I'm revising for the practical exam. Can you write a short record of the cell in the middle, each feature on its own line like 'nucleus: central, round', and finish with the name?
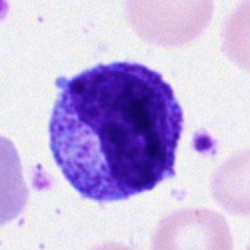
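Nucleus: fills most of the cell, toward the upper right
Cytoplasm: a crescent along the lower left side
Granules: small, reddish-purple, scattered in the cytoplasm
Bleb: small, pale blue, projecting from the upper left edge
Name: metamyelocyte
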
